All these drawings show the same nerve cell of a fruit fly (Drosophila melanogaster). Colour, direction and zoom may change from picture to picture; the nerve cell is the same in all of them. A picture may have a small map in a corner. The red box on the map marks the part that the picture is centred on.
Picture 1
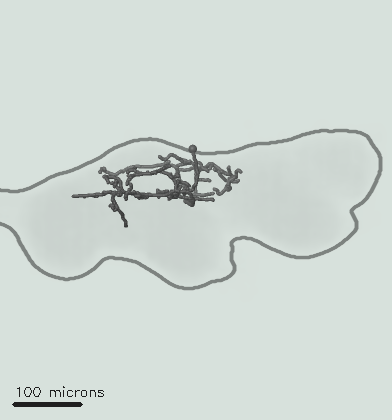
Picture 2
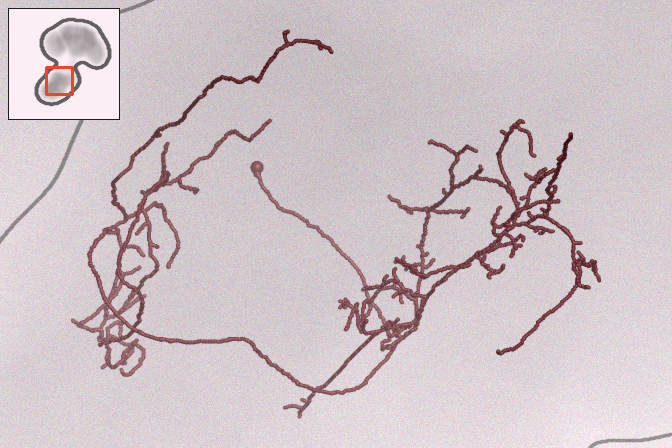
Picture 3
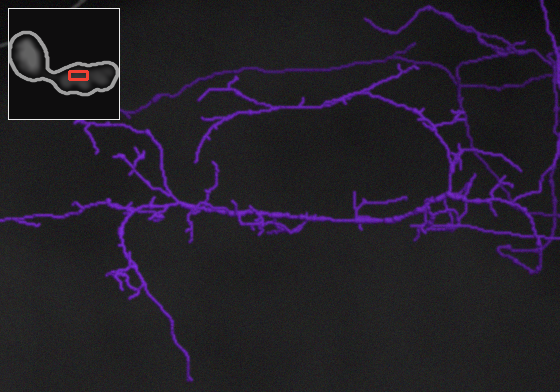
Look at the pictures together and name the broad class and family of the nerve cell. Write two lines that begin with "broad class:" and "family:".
broad class: nerve-cord intrinsic neuron
family: hemilineage 19B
